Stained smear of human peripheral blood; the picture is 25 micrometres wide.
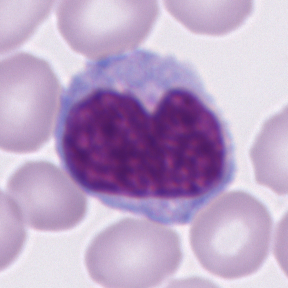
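Monocyte, the central cell in a stained smear of human peripheral blood. Notice the mottled chromatin, where lighter patches lie between darker clumps; no nucleoli are clearly visible. The band of cytoplasm is widest above the nucleus and holds no coarse granules.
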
